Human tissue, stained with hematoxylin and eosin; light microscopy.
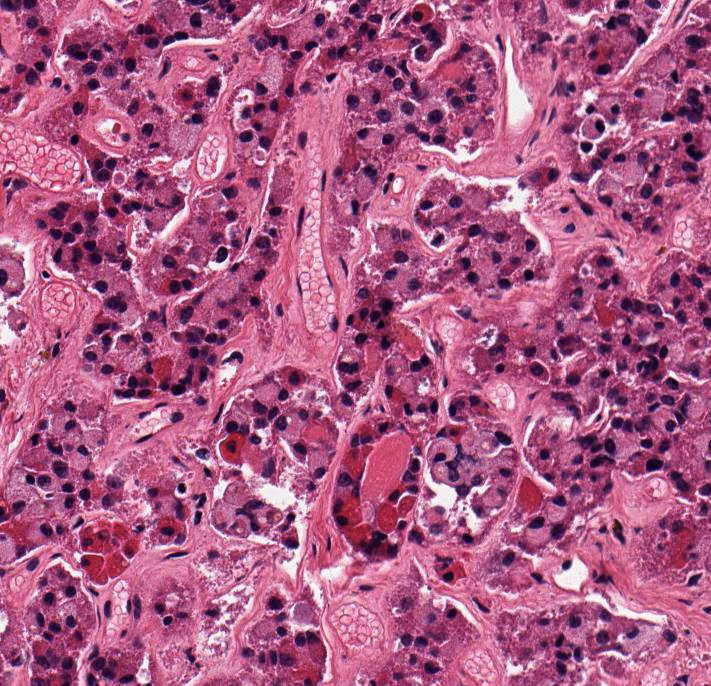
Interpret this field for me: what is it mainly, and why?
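Answer: pars distalis of the pituitary. First, cells lie in small nests and cords, with thin pink fibrous septa between them.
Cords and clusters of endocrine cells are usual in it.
Second, the nests mix cells with bright red, purple-grey and pale cytoplasm.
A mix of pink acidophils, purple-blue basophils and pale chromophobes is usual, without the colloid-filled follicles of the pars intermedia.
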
